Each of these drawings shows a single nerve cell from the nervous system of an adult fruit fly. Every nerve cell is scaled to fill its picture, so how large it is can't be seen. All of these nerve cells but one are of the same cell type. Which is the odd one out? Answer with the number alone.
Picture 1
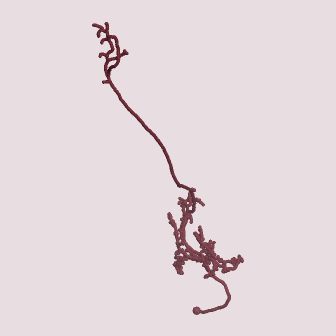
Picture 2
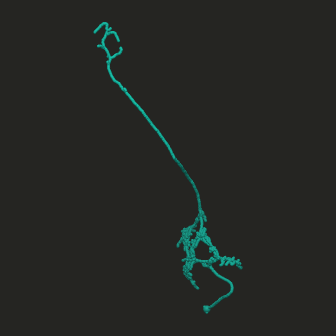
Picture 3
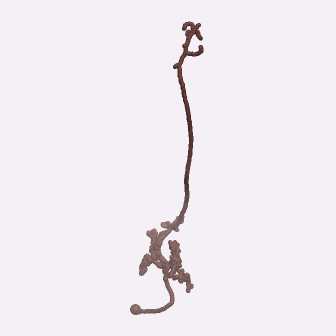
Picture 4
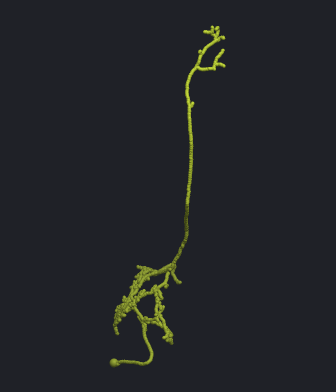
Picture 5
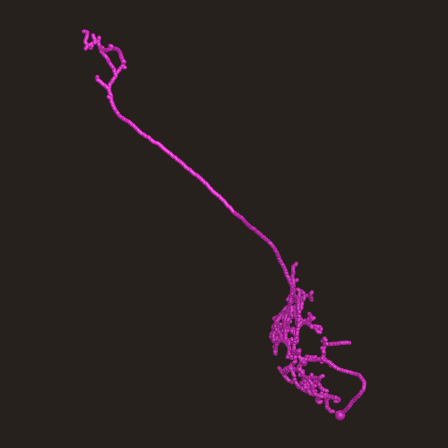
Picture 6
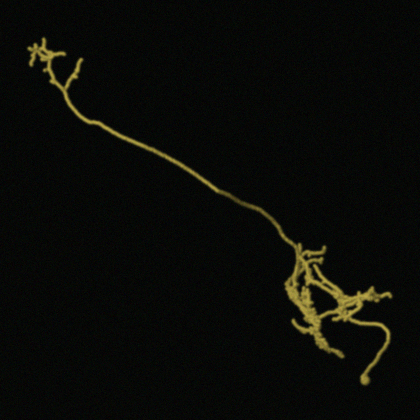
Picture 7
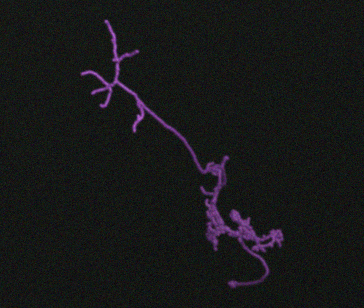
5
